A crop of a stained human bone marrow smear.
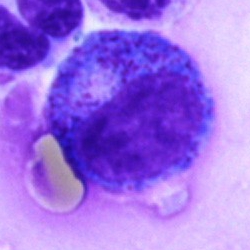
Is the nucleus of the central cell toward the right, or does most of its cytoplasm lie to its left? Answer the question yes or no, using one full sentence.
Yes, the nucleus is placed toward the right side of this cell.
